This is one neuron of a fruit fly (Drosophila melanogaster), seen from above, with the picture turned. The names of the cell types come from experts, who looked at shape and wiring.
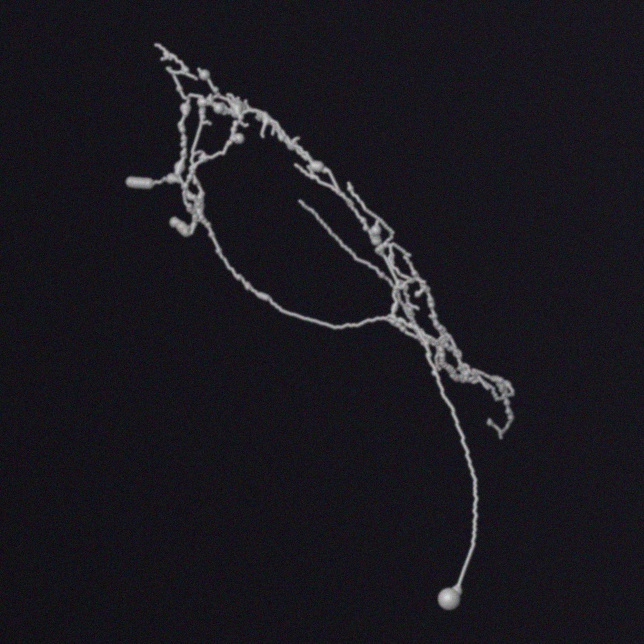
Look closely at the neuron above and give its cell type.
SLP266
